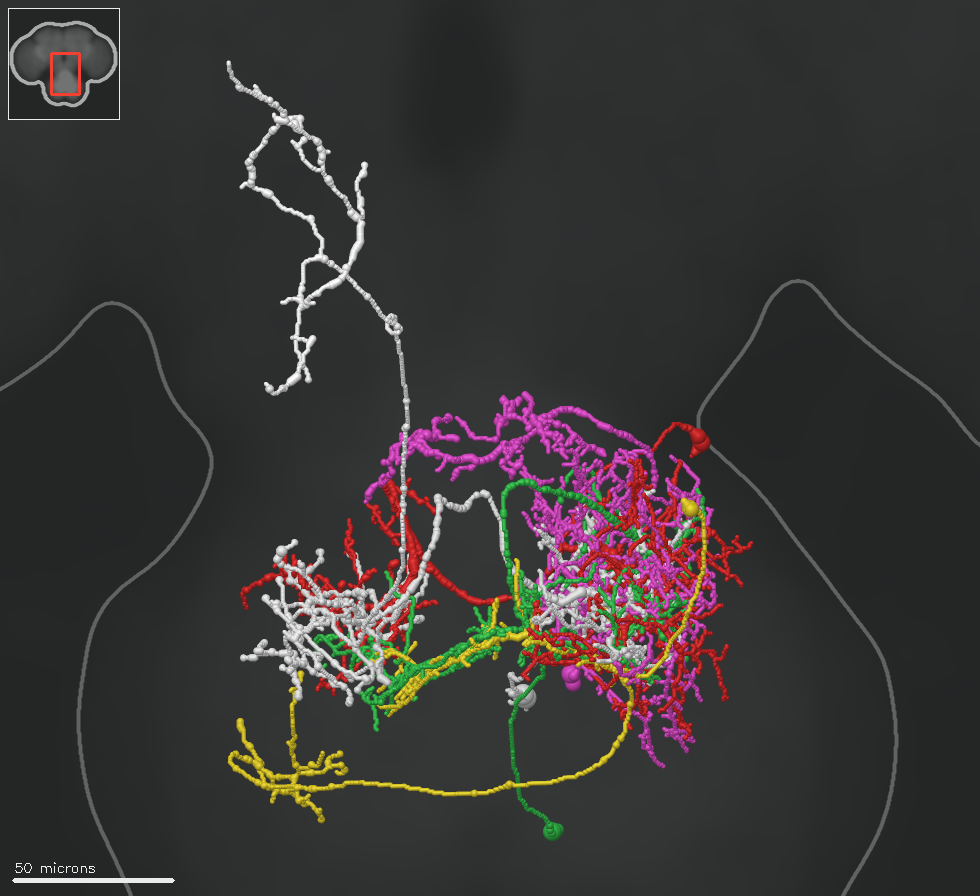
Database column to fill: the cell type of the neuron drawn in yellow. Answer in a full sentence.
The cell type is IN01A066.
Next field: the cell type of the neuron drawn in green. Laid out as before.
The cell type is INXXX140.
